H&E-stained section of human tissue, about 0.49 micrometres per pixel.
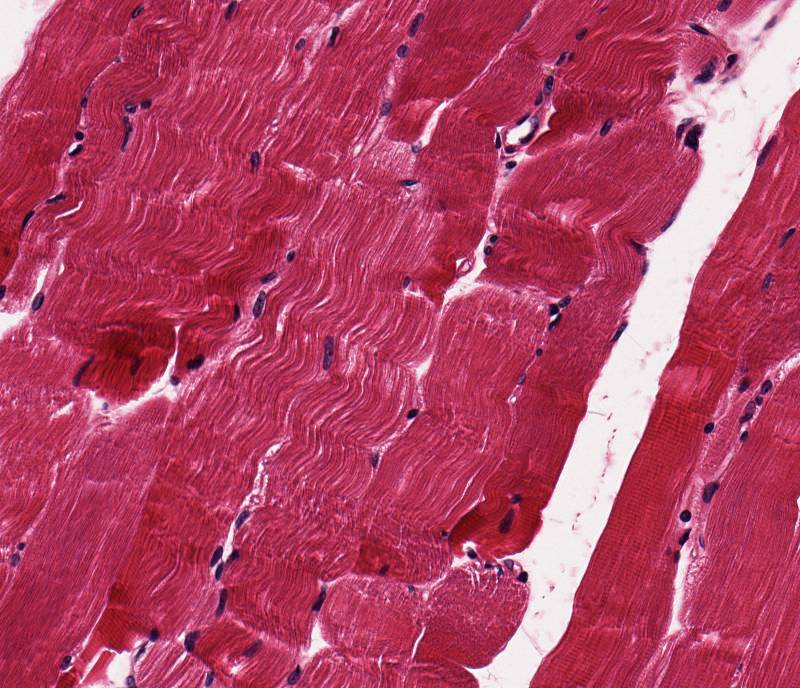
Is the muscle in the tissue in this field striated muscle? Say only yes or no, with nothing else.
Yes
